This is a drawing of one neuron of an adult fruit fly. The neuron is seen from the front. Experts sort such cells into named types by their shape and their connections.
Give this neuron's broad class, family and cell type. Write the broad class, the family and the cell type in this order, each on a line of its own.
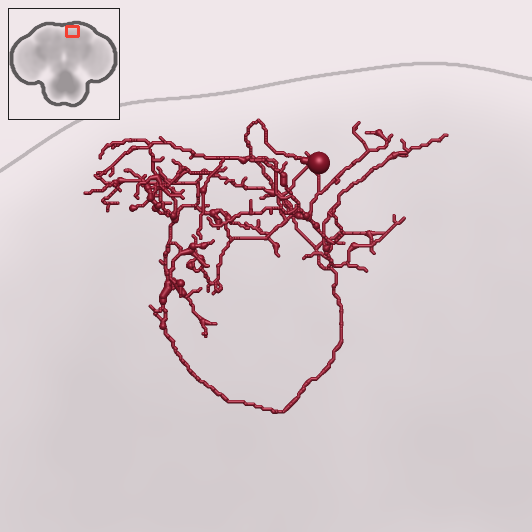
central-brain intrinsic neuron
hemilineage SMPpd1
CB2572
